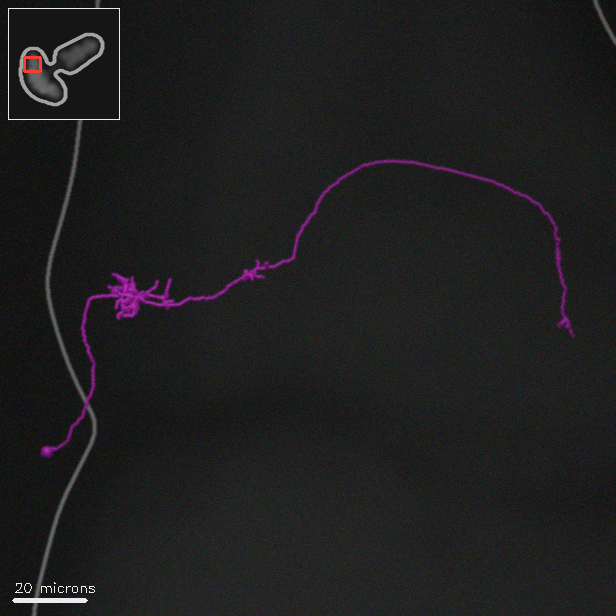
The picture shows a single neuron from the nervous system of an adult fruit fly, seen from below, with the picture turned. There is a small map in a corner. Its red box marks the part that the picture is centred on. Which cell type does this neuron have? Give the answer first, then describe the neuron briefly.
Its cell type is Tm4. This is an optic-lobe intrinsic neuron. It is in the brain and does not reach the nerve cord. The cell body is at the lower left of the picture. By the scale bar it is about 150 microns wide in this view.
